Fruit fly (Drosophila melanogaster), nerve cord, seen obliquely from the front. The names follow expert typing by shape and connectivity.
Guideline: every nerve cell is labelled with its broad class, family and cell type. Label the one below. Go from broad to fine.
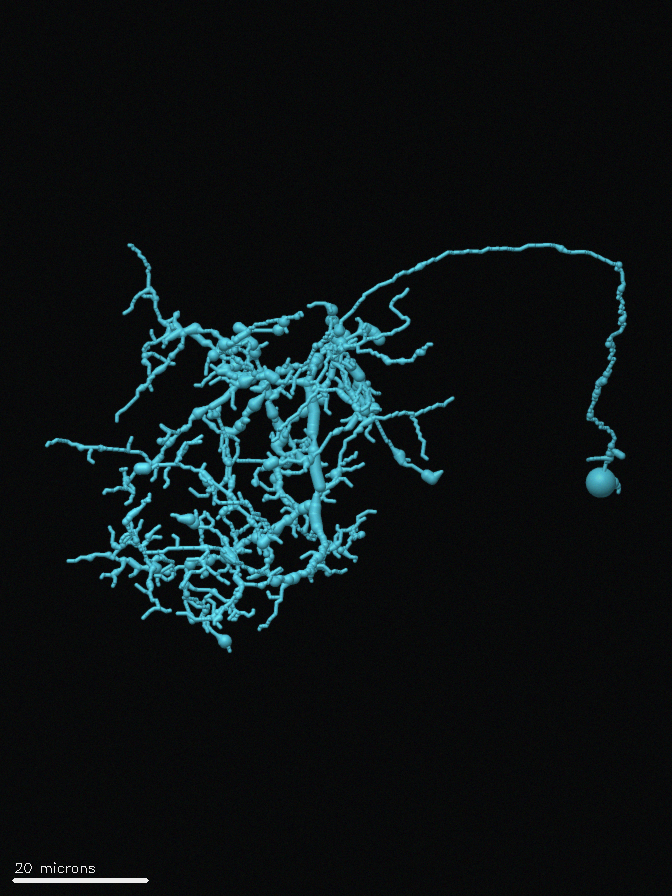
nerve-cord intrinsic neuron; hemilineage 21A; IN21A038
